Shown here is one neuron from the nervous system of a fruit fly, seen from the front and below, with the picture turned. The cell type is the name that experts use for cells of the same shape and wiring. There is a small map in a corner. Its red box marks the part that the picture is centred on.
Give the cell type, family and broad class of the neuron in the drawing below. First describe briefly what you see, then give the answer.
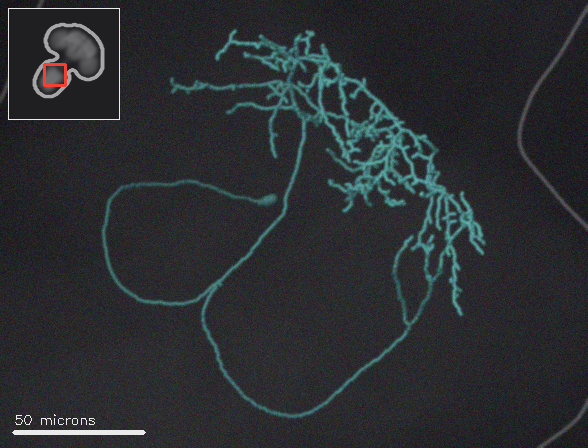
Its cell body lies in the middle of the picture. By the scale bar it is about 150 microns tall in this view. Dozens of branch ends can be seen. Its cell type is IN19B067. The family is hemilineage 19B. It is a nerve-cord intrinsic neuron.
